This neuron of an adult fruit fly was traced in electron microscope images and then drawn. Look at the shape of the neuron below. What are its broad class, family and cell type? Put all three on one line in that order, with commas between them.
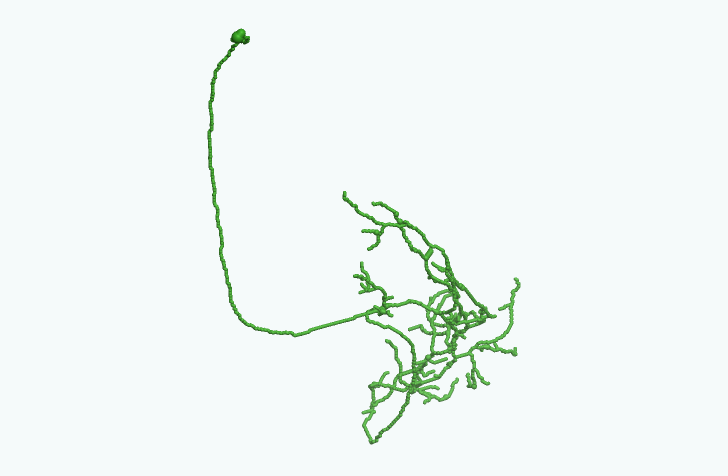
central-brain intrinsic neuron, hemilineage AOTUv1_ventral, WED002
